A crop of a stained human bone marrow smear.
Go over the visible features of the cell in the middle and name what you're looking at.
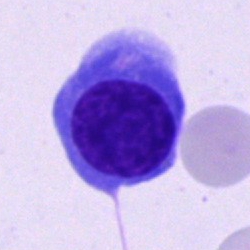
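You'll notice the middle cell has deep blue cytoplasm, with no distinct granules and no clear vacuoles in it. There's also a thin thread-like strand coming down from the bottom of the cell. That's a plasma cell.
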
